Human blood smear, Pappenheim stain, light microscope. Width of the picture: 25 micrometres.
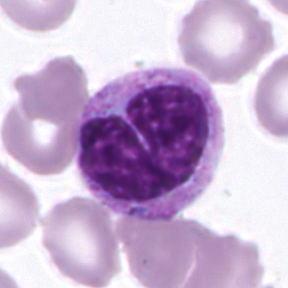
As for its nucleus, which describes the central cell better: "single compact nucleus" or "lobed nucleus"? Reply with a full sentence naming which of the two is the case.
The nucleus of this cell is divided into two or more lobes.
